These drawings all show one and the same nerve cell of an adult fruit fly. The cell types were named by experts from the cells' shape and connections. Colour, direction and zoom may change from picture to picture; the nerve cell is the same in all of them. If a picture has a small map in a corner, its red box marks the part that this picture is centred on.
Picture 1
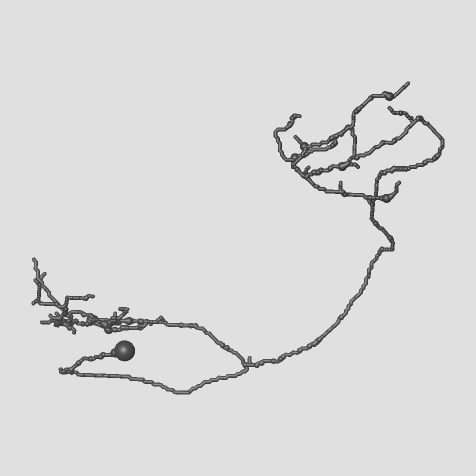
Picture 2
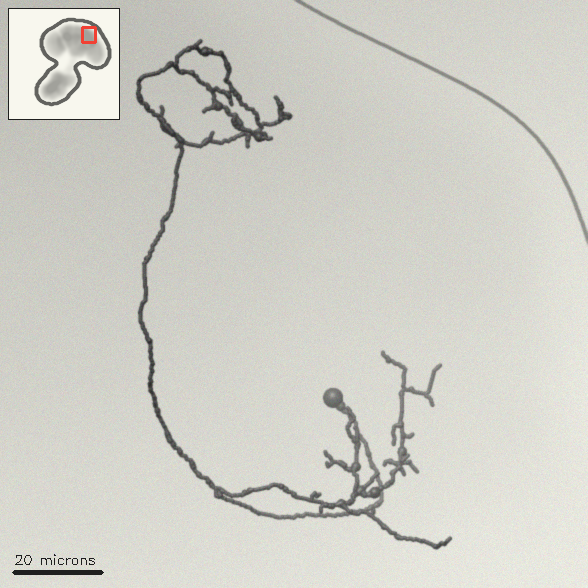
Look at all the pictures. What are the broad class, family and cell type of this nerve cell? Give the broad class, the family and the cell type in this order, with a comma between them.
central-brain intrinsic neuron, hemilineage LHp3, CB2148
